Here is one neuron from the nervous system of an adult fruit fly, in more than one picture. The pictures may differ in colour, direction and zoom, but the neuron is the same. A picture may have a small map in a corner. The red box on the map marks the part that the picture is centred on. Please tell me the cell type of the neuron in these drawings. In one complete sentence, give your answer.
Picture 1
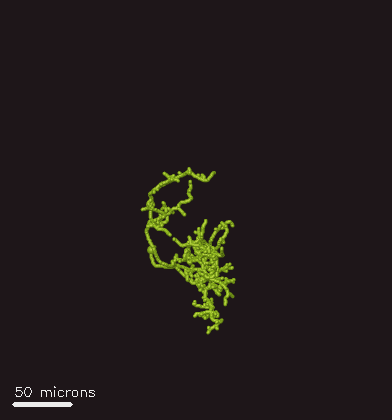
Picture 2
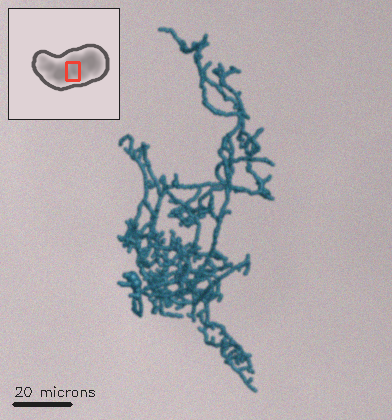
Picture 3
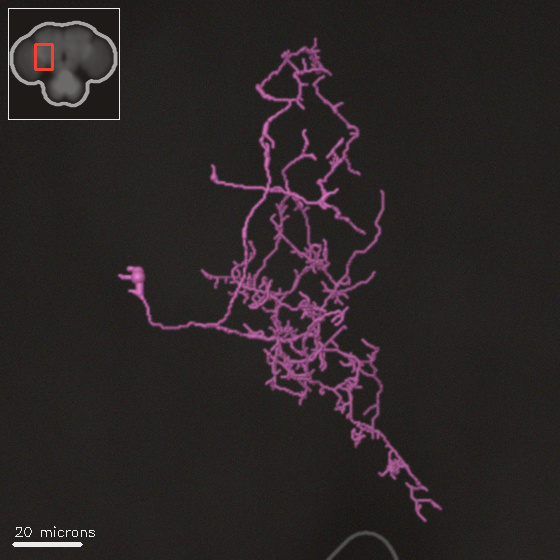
Cell type WED061 is what this neuron is.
